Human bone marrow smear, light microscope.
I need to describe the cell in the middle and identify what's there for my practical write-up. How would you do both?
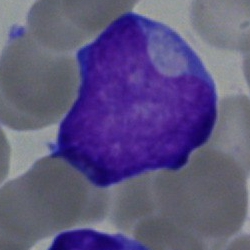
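Thin rim of cytoplasm, deep blue. Chromatin finely textured, without coarse dark clumps. Pale, round area in the upper right part of the cell. Small pointed projection sticking out from the lower left edge. Blast.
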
